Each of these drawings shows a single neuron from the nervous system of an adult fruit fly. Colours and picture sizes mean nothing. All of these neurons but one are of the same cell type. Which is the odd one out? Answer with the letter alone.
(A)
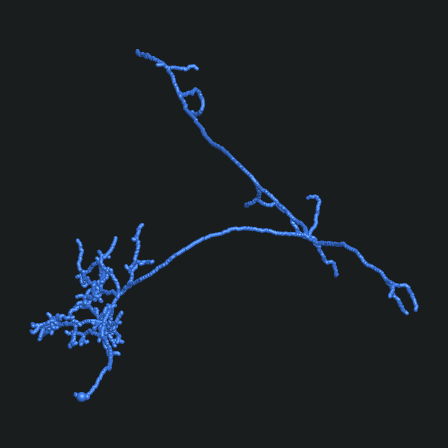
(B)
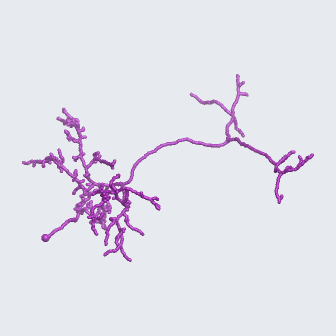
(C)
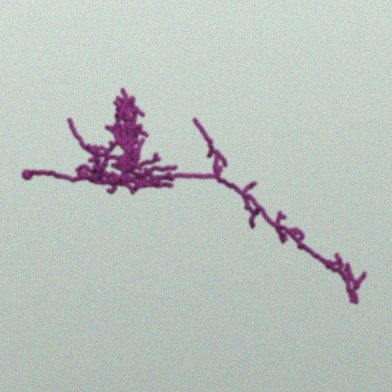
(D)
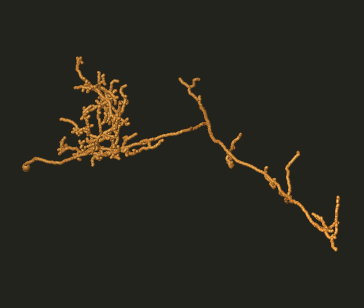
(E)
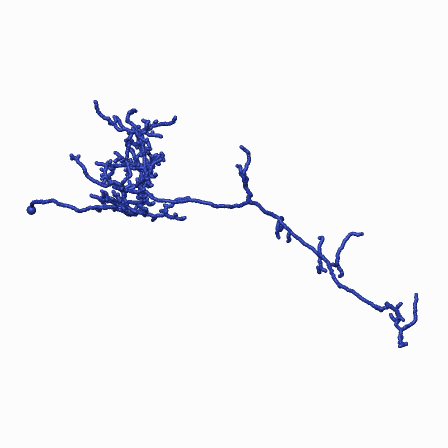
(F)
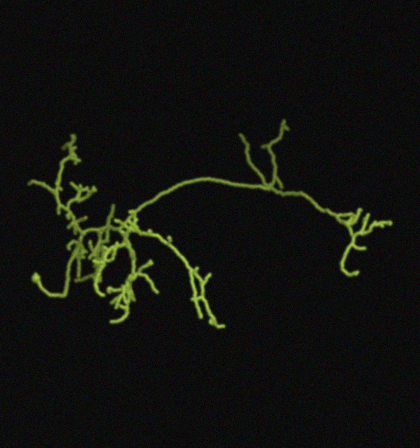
A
